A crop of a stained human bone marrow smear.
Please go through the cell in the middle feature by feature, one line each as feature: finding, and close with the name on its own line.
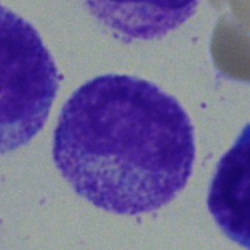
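Outline: round
Upper part: dense deep purple stain
Lower part: paler than the upper part
Granules: fine, purple, scattered over the paler lower part
Name: myelocyte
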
